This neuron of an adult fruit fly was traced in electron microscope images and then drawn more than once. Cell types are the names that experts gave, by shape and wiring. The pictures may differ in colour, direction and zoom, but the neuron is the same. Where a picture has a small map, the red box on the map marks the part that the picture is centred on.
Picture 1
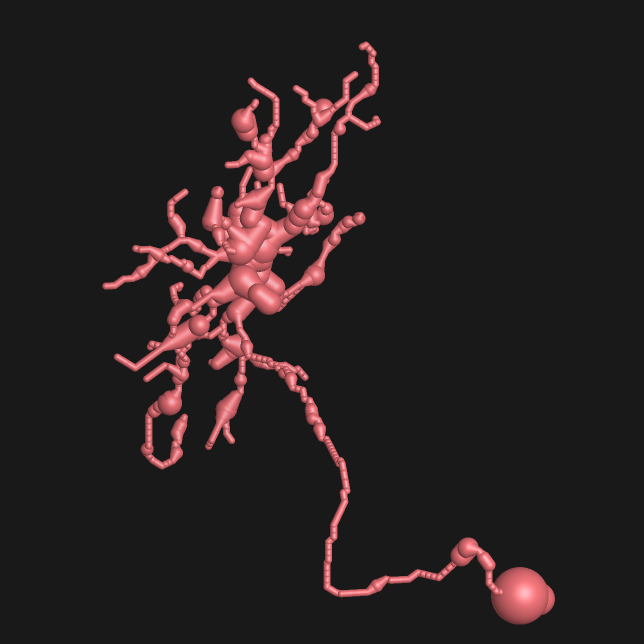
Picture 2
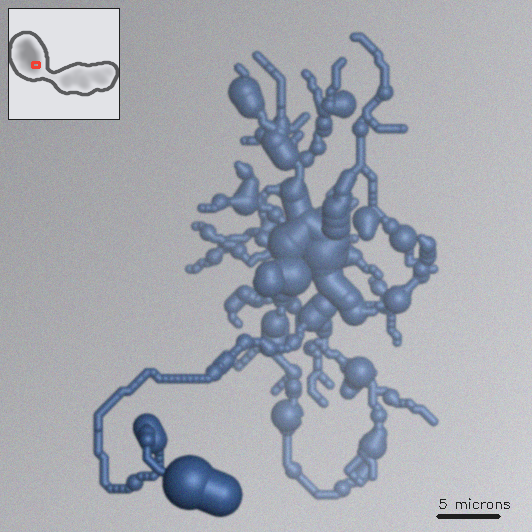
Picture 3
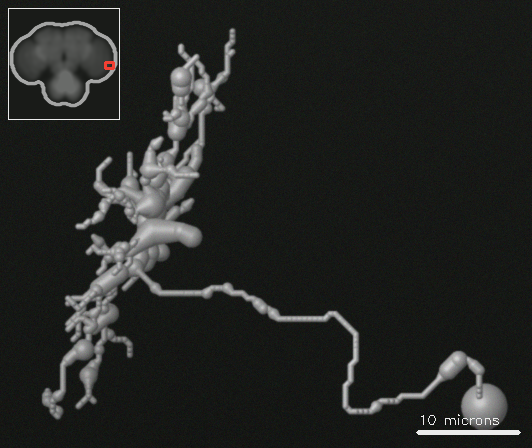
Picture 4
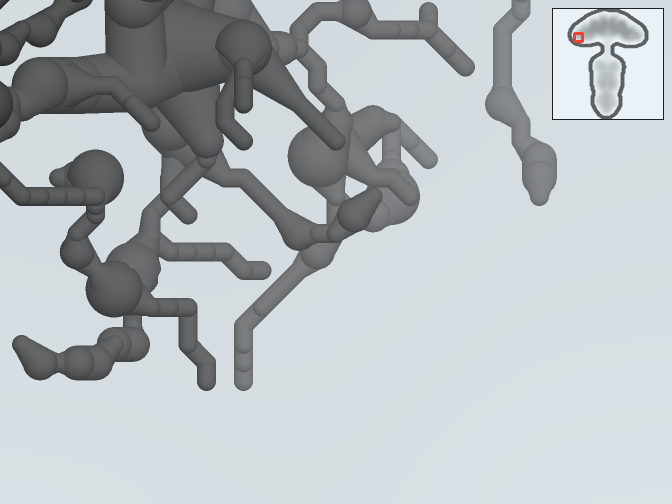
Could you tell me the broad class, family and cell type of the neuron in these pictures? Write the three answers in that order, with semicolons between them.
optic-lobe intrinsic neuron; Dm; Dm8b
